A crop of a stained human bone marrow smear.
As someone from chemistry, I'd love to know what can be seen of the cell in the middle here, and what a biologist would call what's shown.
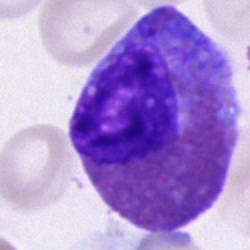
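Outline first: angular, narrowing to a blunt point at the top. Nucleus next: placed off-centre, toward the upper left. Chromatin: dark purple in clumps, with paler patches lying between them. Cytoplasm: abundant, occupying the lower and right parts. This is an eosinophil.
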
